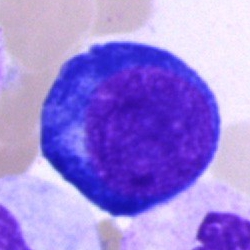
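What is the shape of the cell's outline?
Roughly round, with a smooth edge.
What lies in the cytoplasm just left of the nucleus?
A paler zone.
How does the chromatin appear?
Stippled rather than uniformly dense.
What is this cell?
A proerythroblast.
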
